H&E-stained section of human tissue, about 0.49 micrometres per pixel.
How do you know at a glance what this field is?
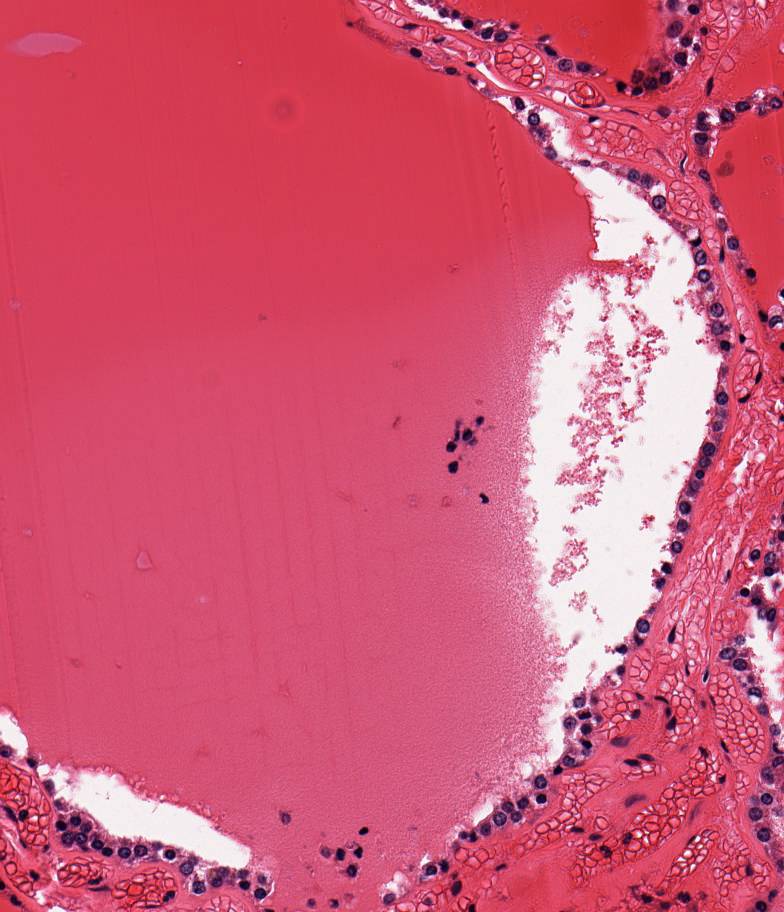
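This is a thyroid follicle, a large one. Look at the colloid filling it: smooth, homogeneous and deep pink.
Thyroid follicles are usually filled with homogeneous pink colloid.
Now follow its edge: a single layer of flattened to low cuboidal cells with small round dark nuclei.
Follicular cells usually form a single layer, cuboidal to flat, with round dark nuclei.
On the right the colloid has pulled away from the lining, leaving a white cleft holding loose pink granular fragments. The narrow stroma at the right and bottom holds many capillaries packed with red blood cells.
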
